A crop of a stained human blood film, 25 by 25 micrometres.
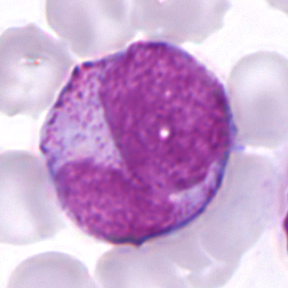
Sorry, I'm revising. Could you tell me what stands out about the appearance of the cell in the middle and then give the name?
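The cell outline is nearly round, and the nucleus fills most of it. A straight crease folds the nucleus, running from the upper left down toward the lower centre. Pale lilac-grey cytoplasm shows mainly on the left side. This cell is a promyelocyte.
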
